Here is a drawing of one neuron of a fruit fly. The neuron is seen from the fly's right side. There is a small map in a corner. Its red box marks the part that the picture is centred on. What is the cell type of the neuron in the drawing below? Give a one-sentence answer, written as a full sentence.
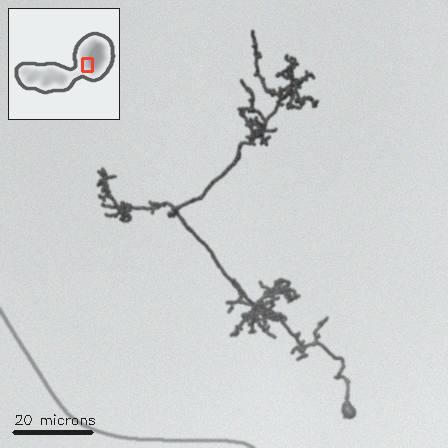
This neuron is included in the cell type TmY17.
